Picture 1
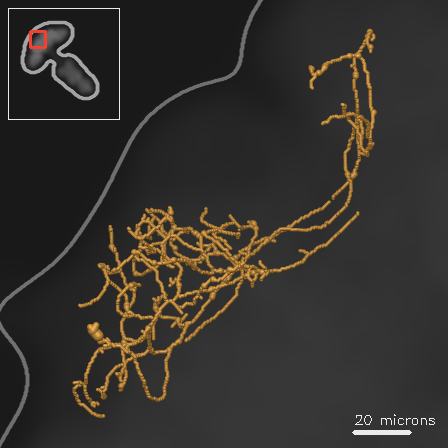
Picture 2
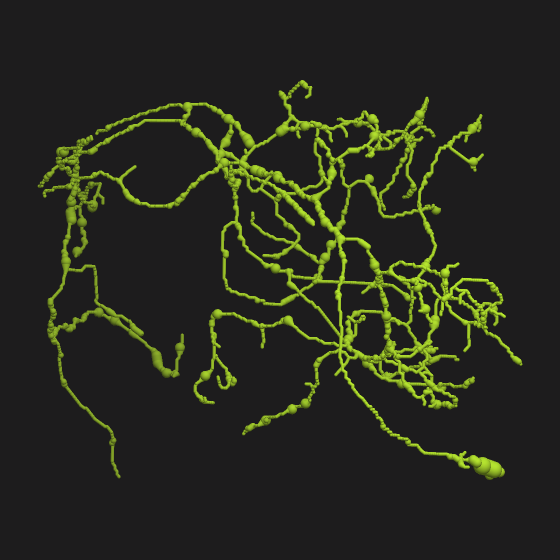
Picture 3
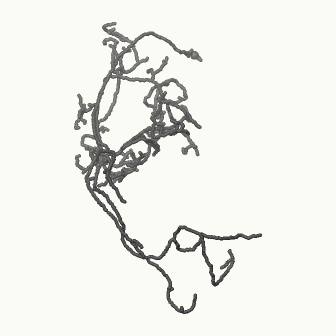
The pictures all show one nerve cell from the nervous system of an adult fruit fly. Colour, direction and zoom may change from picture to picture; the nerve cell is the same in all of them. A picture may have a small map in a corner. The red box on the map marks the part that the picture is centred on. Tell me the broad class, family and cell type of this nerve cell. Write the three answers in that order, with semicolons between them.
central-brain intrinsic neuron; hemilineage ALv2; v2LN3A1_a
